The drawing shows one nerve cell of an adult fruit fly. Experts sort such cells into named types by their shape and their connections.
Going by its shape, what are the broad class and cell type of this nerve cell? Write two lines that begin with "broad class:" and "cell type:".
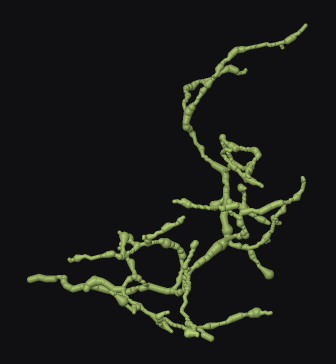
broad class: sensory neuron entering the nerve cord
cell type: SNxx09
